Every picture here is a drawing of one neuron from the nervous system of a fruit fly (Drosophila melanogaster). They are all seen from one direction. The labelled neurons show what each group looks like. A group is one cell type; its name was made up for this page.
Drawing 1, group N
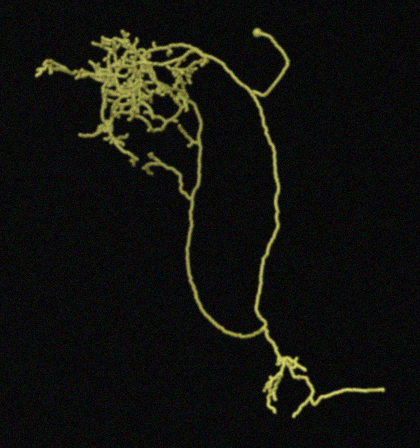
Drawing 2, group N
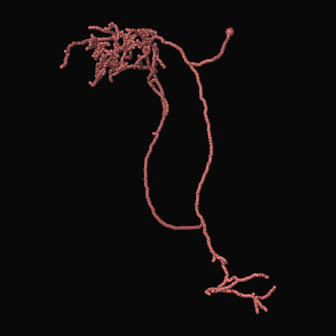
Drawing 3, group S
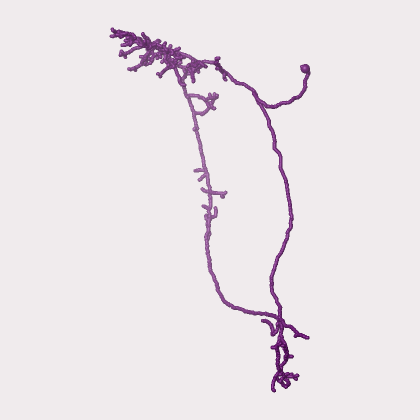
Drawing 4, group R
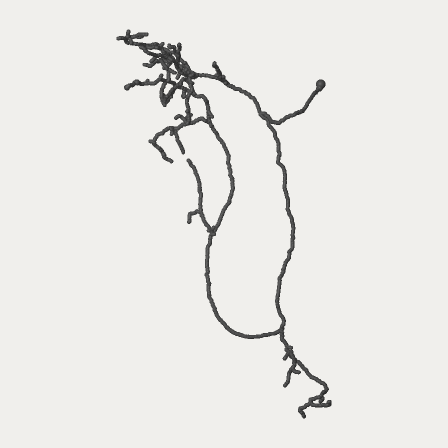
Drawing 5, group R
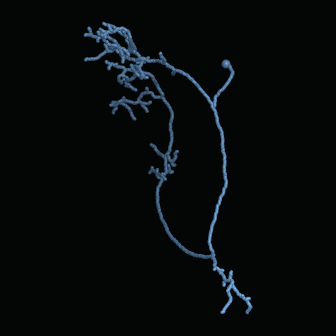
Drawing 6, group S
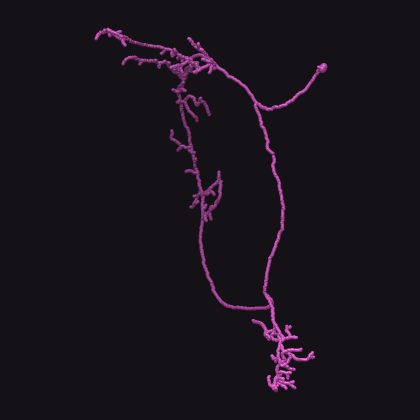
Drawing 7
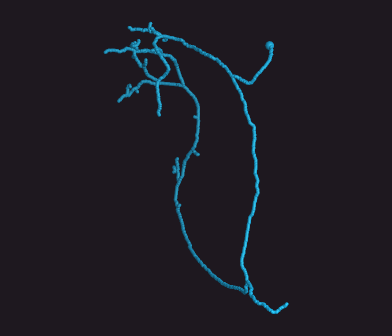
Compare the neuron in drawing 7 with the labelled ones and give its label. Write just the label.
group R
